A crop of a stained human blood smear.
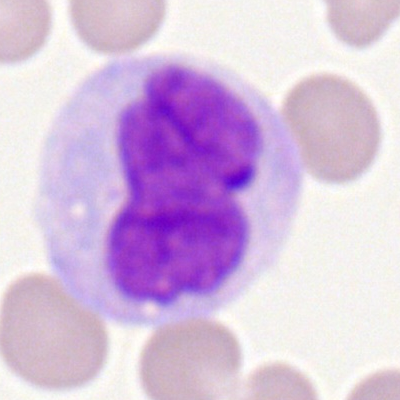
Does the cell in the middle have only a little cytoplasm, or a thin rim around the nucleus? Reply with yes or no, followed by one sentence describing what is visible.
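No. The cytoplasm is plentiful and forms its widest rim on the left side of the nucleus.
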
